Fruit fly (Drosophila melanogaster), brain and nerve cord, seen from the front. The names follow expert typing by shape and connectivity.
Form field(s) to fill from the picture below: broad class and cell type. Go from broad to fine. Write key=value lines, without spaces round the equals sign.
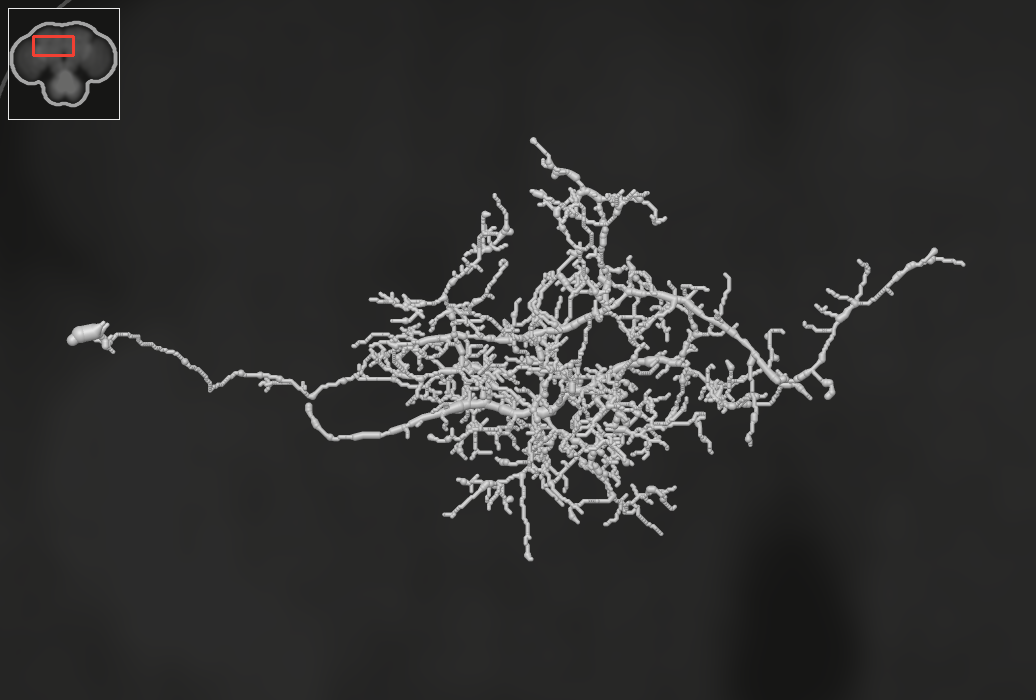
broad_class=central-brain intrinsic neuron
cell_type=PS001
